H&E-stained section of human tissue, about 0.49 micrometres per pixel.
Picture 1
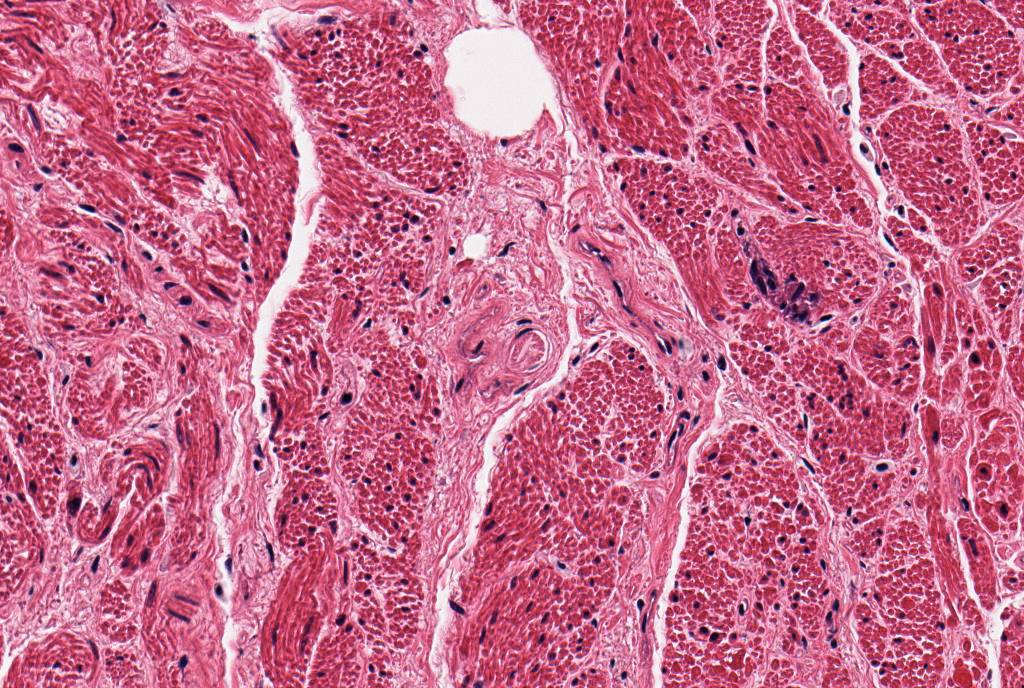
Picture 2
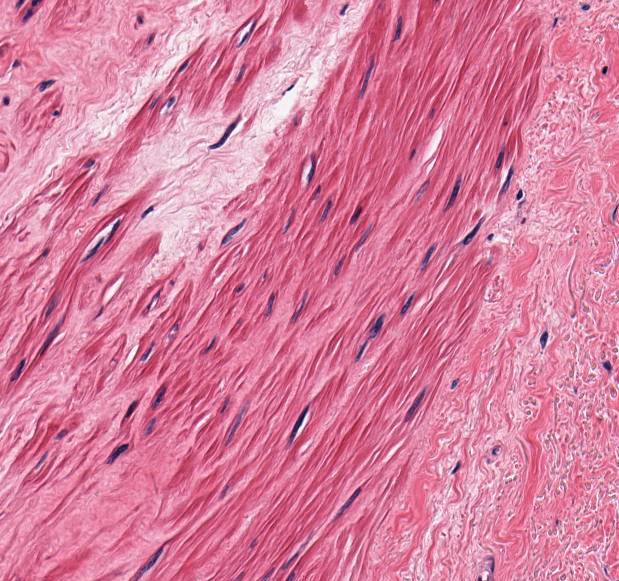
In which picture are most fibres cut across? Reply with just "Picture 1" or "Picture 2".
Picture 1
